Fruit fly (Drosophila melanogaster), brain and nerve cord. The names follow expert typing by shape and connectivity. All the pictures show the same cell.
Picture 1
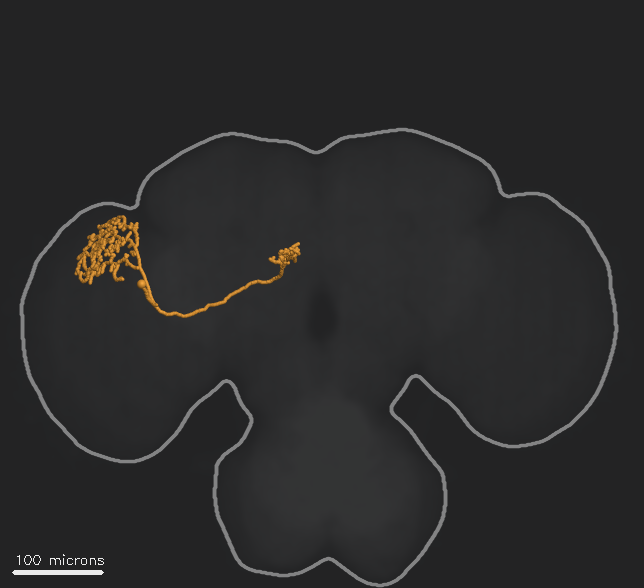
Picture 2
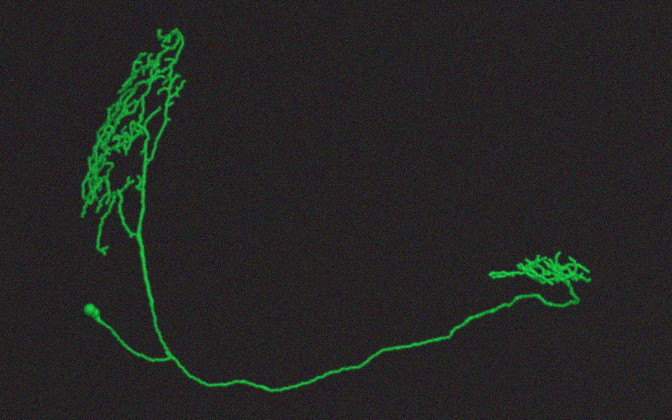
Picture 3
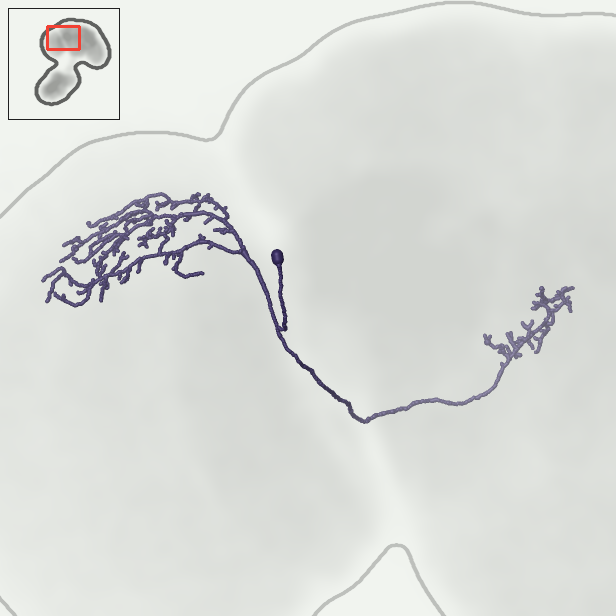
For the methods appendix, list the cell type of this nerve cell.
MeVP61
